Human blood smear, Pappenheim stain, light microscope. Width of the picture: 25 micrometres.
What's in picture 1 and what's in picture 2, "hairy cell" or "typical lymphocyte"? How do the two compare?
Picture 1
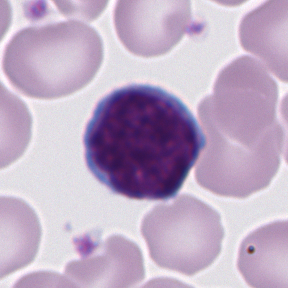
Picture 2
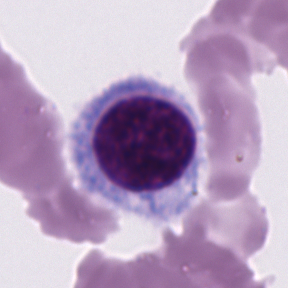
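ID: picture 1 = typical lymphocyte; picture 2 = hairy cell. Size: about 10 micrometres across (picture 1) vs about 12 micrometres (picture 2).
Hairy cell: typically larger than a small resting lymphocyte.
Nucleus: round, about 9 micrometres across in both. Nuclear share of cell area: about 80% in the typical lymphocyte, about 50% in the hairy cell.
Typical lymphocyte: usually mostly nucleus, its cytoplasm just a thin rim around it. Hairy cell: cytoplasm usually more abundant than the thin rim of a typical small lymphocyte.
Cytoplasm, picture 1: thin pale blue rim, most visible on the left; no granules; no vacuoles. Cytoplasm, picture 2: no reddish-purple granules; no vacuoles. Cell edge: picture 1 roughly round, no long projections; picture 2 slightly ragged and fuzzy. Chromatin: dark and densely packed in picture 2; dark purple and densely clumped in picture 1. Nuclear outline, picture 2: smooth, no notches or folds. Nucleolus, picture 2: none clearly visible.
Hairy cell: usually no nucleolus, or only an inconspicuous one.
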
